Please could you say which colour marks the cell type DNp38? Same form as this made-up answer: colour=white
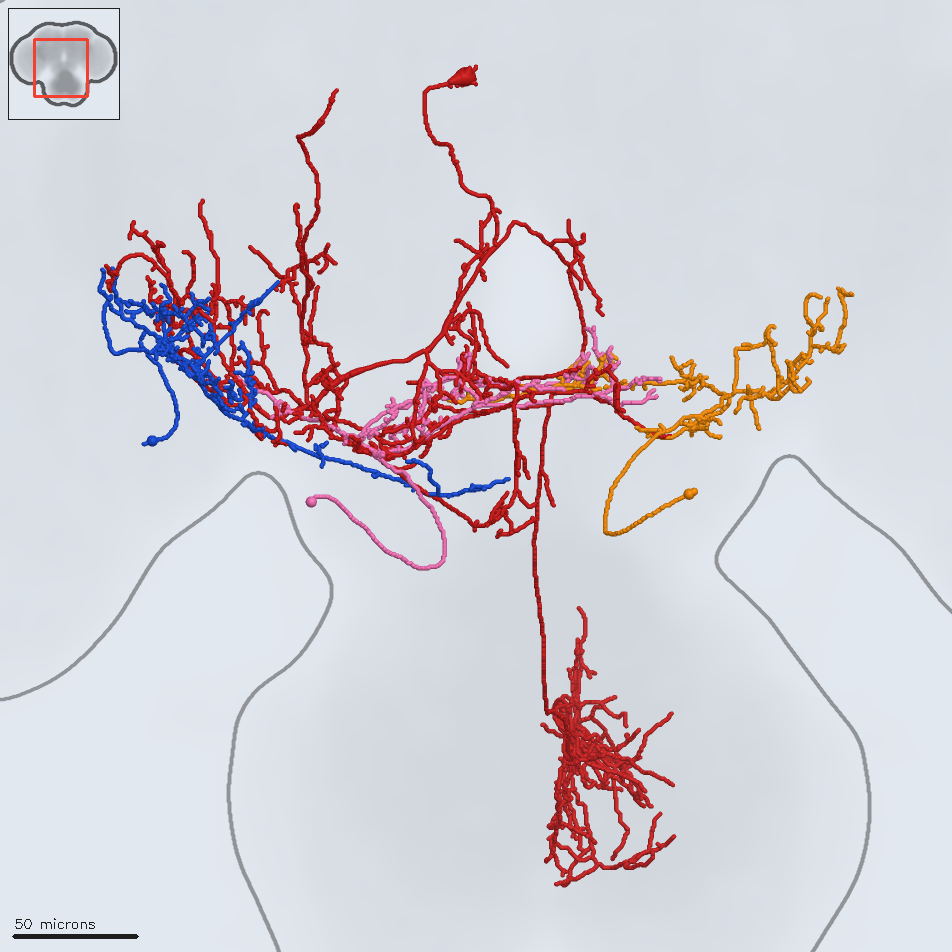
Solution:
colour=red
